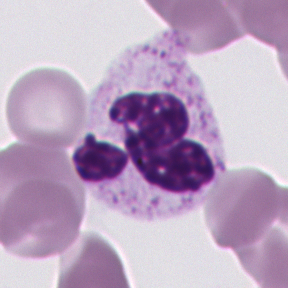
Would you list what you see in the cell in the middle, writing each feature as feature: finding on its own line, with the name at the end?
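Nucleus: divided into several lobes, the leftmost lying apart from the rest
Chromatin: dark purple, coarsely clumped
Nucleoli: none visible
Cytoplasm: plentiful, pale pinkish-lilac
Name: segmented neutrophil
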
